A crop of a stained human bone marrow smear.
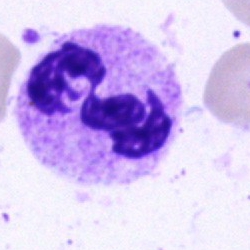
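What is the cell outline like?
Round and smooth.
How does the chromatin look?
Dark purple and coarsely clumped.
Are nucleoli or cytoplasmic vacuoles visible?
Neither can be seen.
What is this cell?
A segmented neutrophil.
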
